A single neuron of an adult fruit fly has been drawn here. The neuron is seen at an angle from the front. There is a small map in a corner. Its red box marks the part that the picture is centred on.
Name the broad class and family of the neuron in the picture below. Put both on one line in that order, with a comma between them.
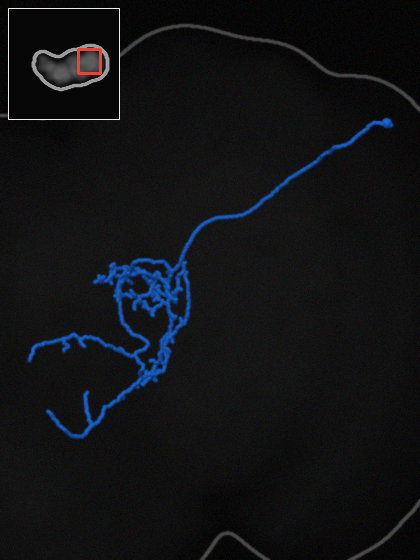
central-brain intrinsic neuron, hemilineage LHl4_posterior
